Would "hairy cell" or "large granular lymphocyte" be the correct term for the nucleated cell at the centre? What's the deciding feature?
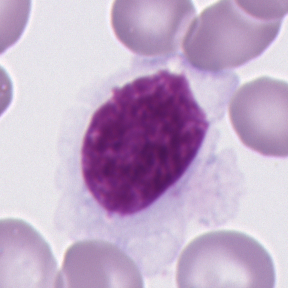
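It's a hairy cell. Here the outline is irregular and ragged, with short, fuzzy projections fringing the edge of the cytoplasm. That cytoplasm is very pale, almost colourless, with just a faint lilac-grey tint. The chromatin, for its part, is dark purple and coarsely clumped.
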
